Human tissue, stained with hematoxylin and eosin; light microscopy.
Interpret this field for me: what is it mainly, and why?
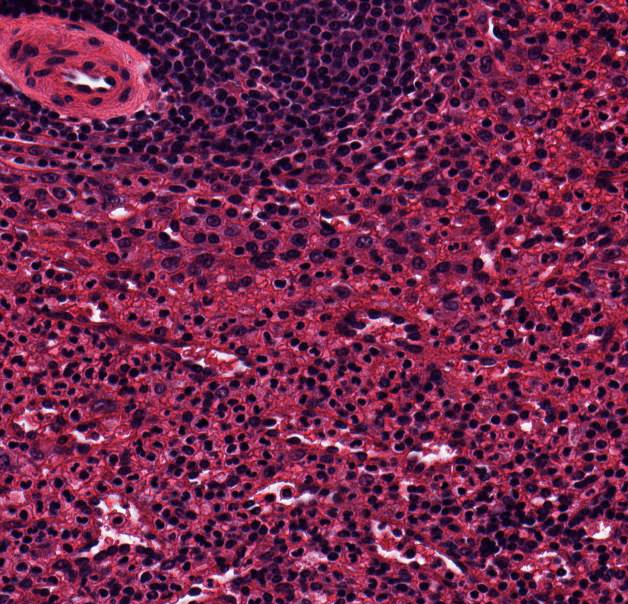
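Red pulp of the spleen. Diffuse, dense cell sheet throughout; no glands, tubules or epithelial lining. Upper left: small vessel, thick pink concentrically layered wall, narrow slit-like lumen.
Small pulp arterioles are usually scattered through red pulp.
Top band, around that vessel: small cells with dark round nuclei more tightly packed, hence darker. Lower half: many narrow, elongated slit-like spaces between cells, mostly empty or holding pale material.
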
